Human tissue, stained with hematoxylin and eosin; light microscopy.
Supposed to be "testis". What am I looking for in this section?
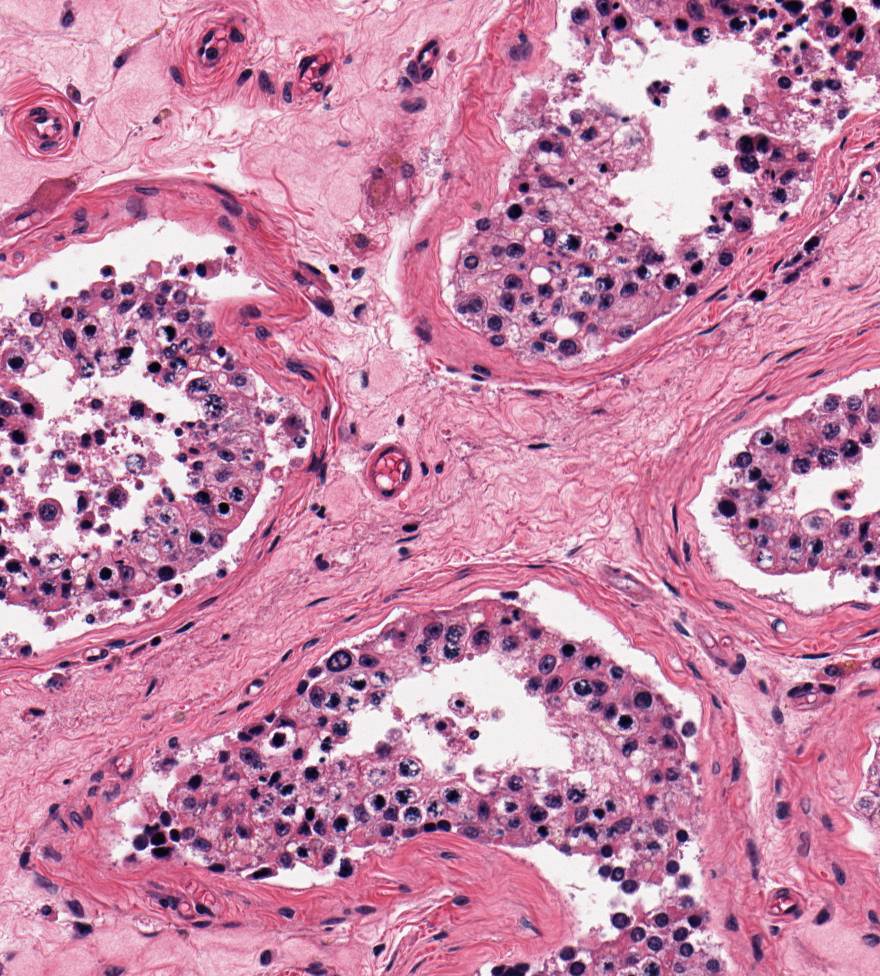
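This testis section shows cut tubules around a cross-shaped connective tissue band. A thick, pink, layered fibrous wall with flattened spindle-shaped nuclei surrounds each tubule.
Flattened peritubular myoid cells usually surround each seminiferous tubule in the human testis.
A stratified epithelium of rounded cells, several layers deep, lines the tubules.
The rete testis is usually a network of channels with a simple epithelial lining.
This layered lining therefore does not go with rete testis. Between the tubules, interstitial tissue is pale pink and loosely fibrillar, with sparse nuclei.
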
